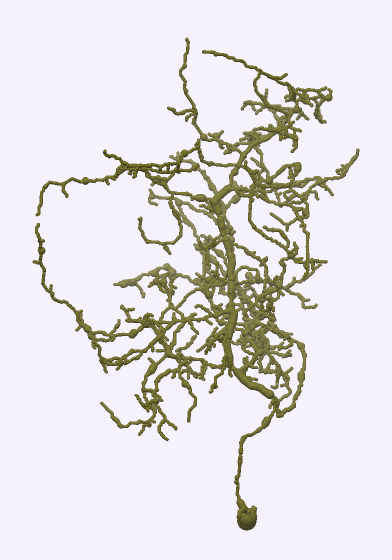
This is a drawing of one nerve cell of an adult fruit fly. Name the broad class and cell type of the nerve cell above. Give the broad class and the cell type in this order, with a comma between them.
central-brain intrinsic neuron, AVLP348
